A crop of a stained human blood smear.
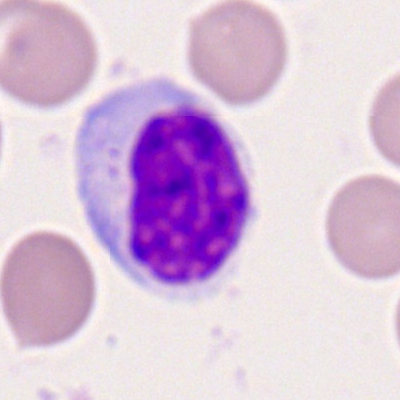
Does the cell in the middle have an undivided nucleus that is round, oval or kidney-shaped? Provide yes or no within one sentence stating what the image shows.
Yes, the nucleus is one compact round, oval or kidney-shaped mass, not lobed or folded.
